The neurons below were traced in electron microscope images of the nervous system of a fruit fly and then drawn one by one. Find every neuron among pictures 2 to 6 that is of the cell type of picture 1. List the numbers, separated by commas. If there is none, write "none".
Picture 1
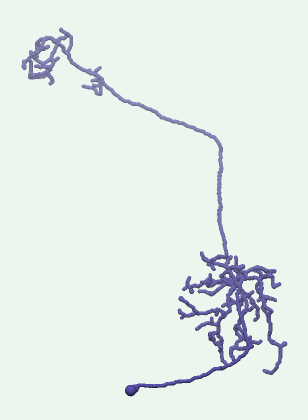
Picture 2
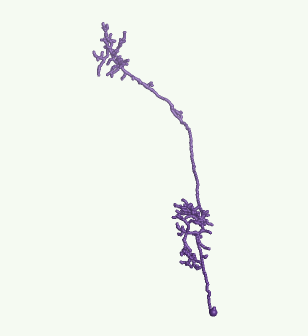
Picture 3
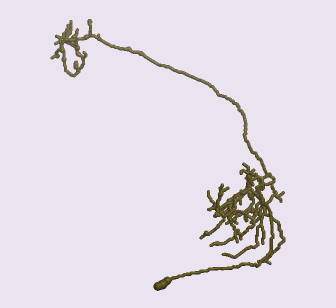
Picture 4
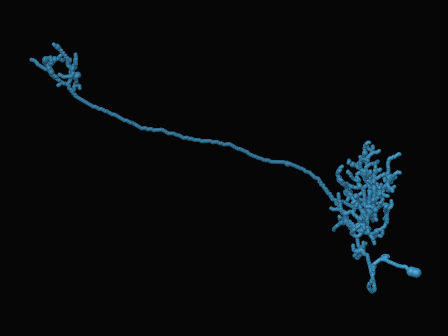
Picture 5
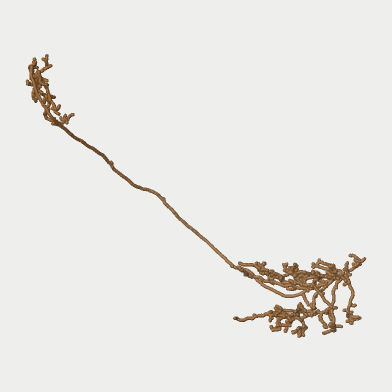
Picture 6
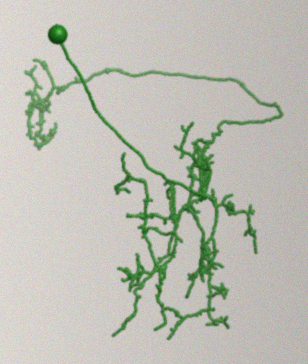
3, 5, 6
